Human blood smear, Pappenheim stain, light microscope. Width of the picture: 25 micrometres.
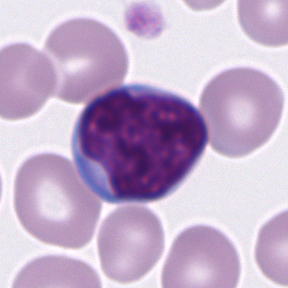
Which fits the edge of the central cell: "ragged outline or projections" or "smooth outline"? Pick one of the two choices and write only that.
Smooth outline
